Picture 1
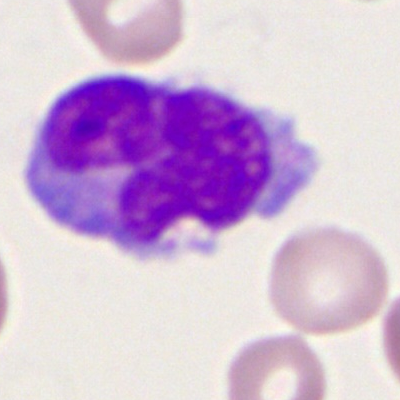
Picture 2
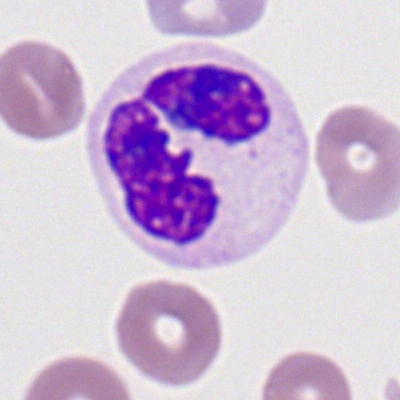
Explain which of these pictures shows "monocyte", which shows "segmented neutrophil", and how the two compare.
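Picture 1, as far as I can tell, shows a monocyte, and picture 2 a segmented neutrophil. In the first cell, the width from side to side is greater than the height from top to bottom. Its deep purple chromatin is broken up by many small paler patches, and small cytoplasmic tags make its right-hand edge ragged. I find no coarse granules in its cytoplasm, and the neighbouring red cells lie close to it without touching. The second cell has a round, smooth outline instead. Its chromatin is dark purple and coarsely clumped with paler patches, and I can't make out any nucleoli in the nucleus.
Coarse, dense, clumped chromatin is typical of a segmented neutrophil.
Its cytoplasm is plentiful and pale pinkish-lilac, with only fine, faint granules and no large coarse ones.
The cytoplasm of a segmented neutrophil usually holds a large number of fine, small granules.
Red cells with central pallor surround this one too, again without touching it.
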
